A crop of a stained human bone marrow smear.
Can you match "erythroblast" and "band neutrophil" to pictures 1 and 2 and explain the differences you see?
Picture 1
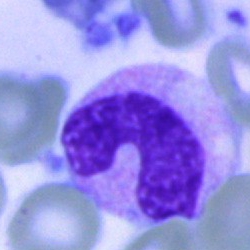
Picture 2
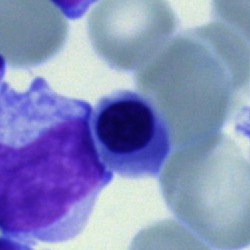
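Picture 1: band neutrophil. Picture 2: erythroblast. Outlines: both smooth, the band neutrophil roughly round, the erythroblast round. Band neutrophil nucleus: deep indentation opening toward the bottom of the picture.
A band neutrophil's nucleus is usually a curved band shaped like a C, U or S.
Chromatin: dark purple and coarsely clumped in the band neutrophil; dense and very dark purple in the erythroblast.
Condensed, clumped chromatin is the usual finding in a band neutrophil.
Nucleoli: none in either. Cytoplasm: no vacuoles in the band neutrophil; no granules in the erythroblast, whose rim is widest on the lower-right side of the nucleus. Picture 1 slightly soft in focus.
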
